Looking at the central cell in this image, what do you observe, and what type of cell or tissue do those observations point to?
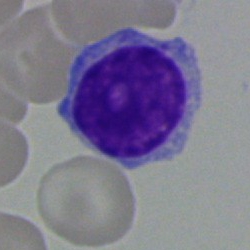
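See how the outline isn't a smooth circle: the edges are angular and ruffled. There's a small pale rounded area near the centre of the nucleus. The rim of cytoplasm is wider on the right side than on the left, and no distinct granules are visible in it. It's a lymphocyte.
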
